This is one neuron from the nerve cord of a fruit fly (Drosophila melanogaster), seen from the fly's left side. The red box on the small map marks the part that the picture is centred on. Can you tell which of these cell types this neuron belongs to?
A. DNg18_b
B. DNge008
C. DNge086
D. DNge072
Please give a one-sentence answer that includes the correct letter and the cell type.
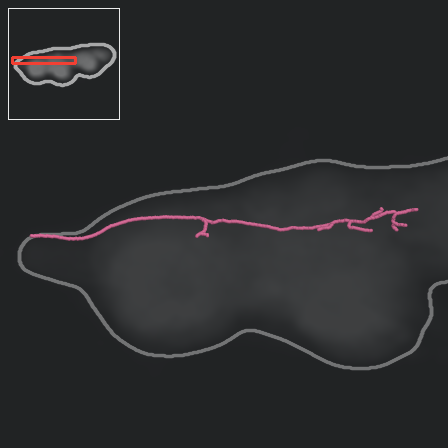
Among the listed cell types, DNg18_b in option A is that of the neuron.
